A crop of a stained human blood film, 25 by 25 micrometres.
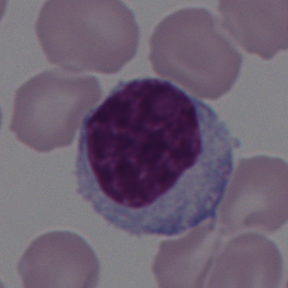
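Typical lymphocyte with a nucleus that lies toward the upper left of the cell and fills about 60% of its area. The cell is about 14 micrometres across and the nucleus about 11 micrometres. Chromatin is dense and clumped, its dark patches separated by paler streaks. The pale greyish-blue cytoplasm forms its widest band on the lower right side of the nucleus. Along the lower left edge, the cell border looks slightly frayed.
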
